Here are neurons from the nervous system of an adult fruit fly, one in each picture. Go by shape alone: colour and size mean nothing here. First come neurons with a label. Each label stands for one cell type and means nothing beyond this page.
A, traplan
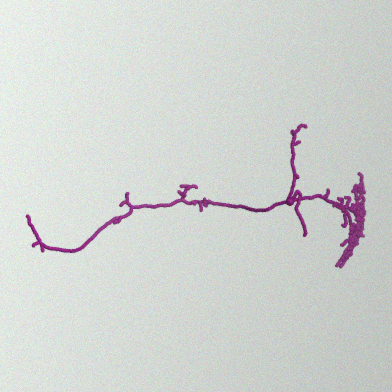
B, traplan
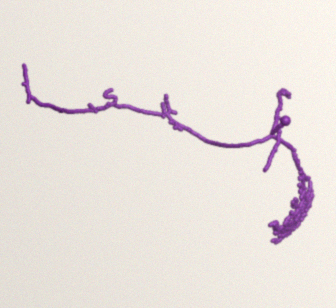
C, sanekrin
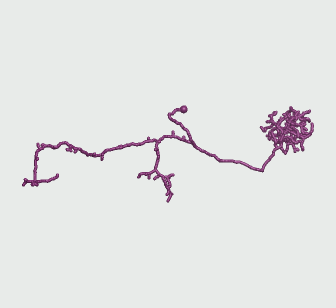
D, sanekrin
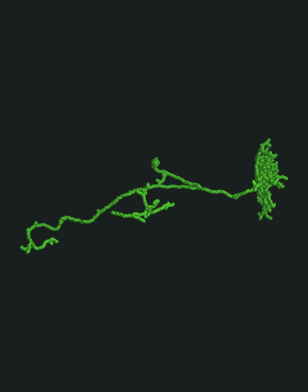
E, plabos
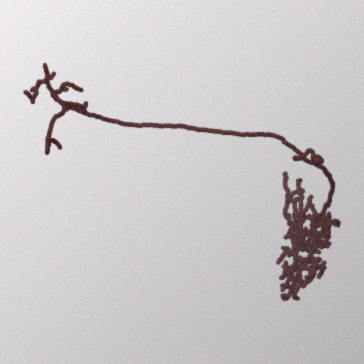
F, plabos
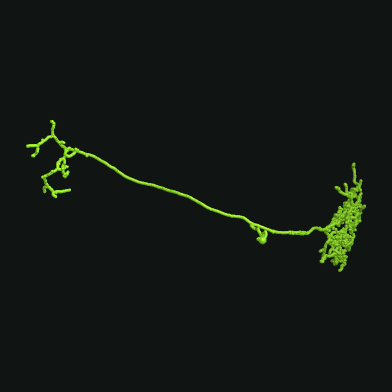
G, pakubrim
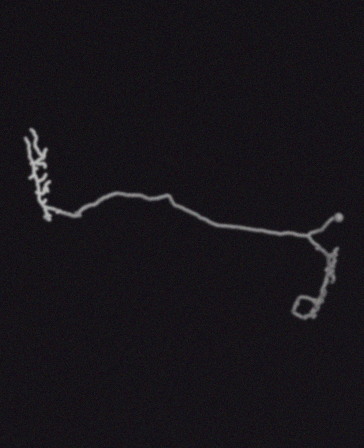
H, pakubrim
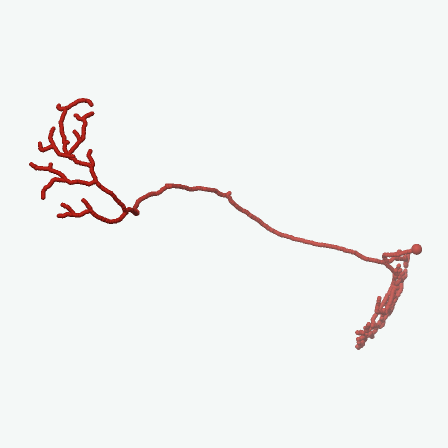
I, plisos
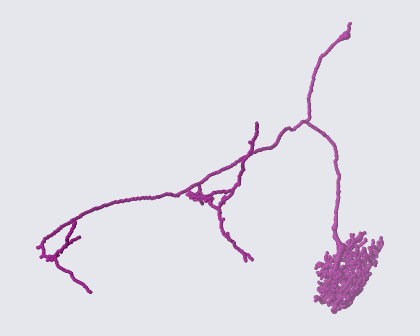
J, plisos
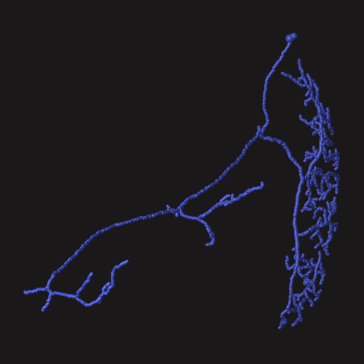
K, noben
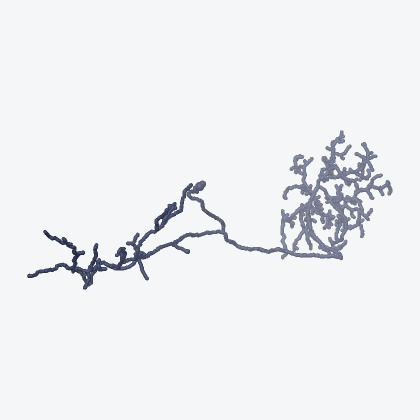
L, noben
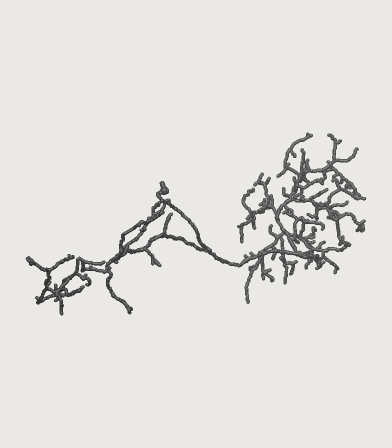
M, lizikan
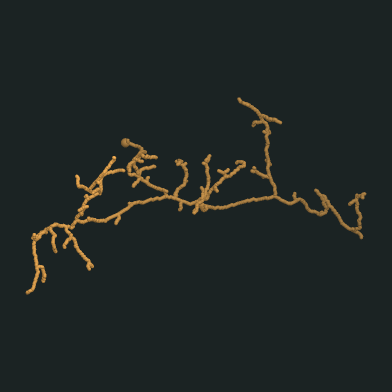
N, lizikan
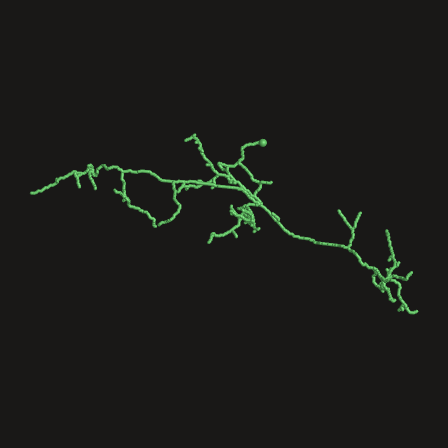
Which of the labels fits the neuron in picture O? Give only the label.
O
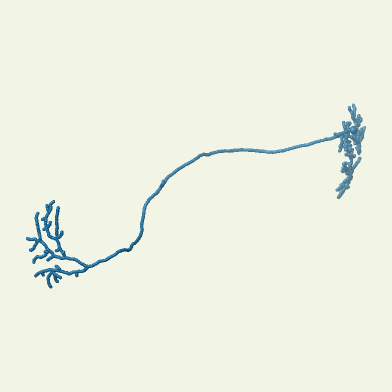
pakubrim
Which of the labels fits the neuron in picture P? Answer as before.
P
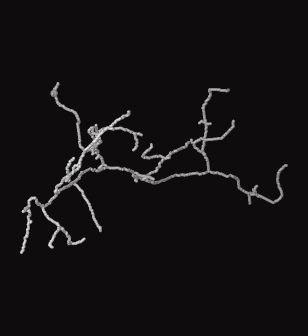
lizikan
